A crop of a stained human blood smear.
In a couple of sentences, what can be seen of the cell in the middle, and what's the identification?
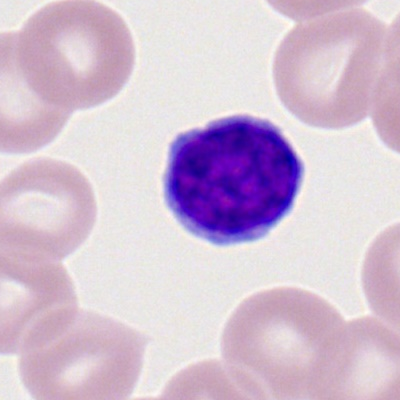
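A very thin pale blue rim is all that shows of the cytoplasm, and no granules are visible in it. Dense, dark purple, coarsely clumped chromatin fills the nucleus, where no distinct nucleolus can be seen. This cell is a lymphocyte.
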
